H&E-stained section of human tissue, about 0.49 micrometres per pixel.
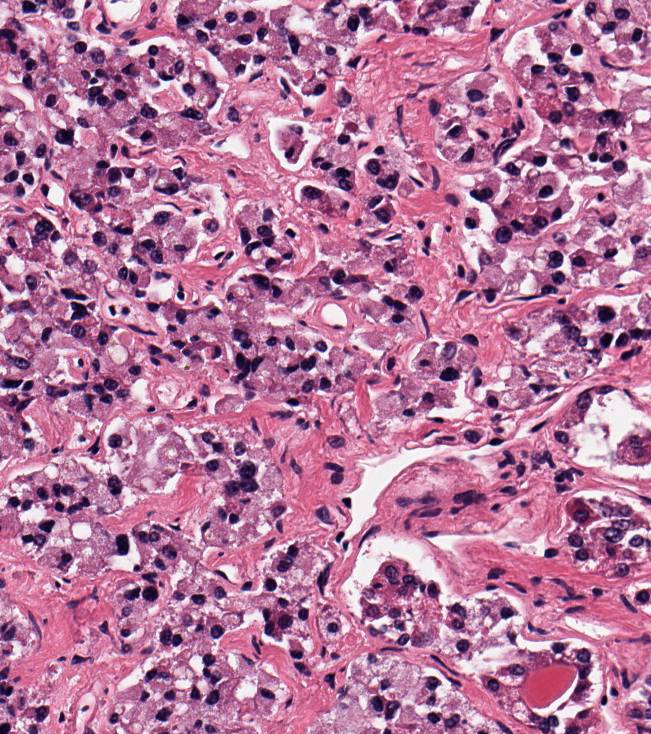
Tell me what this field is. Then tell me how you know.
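This one's mostly pars distalis of the pituitary. See how the cells sit in nests and cords all through the field, with strands of fibrous stroma between them?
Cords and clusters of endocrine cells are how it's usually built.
Most of the cells have plenty of granular pink-purple cytoplasm.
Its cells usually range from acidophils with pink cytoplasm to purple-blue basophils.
Wavy bands of pink collagen run between the nests across the field, and nowhere do the cells form a gland lumen.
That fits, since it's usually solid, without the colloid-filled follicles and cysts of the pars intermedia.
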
